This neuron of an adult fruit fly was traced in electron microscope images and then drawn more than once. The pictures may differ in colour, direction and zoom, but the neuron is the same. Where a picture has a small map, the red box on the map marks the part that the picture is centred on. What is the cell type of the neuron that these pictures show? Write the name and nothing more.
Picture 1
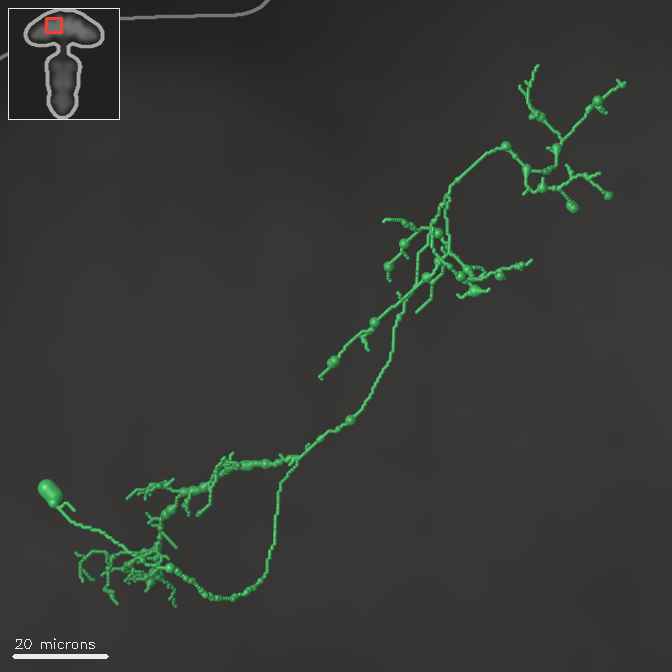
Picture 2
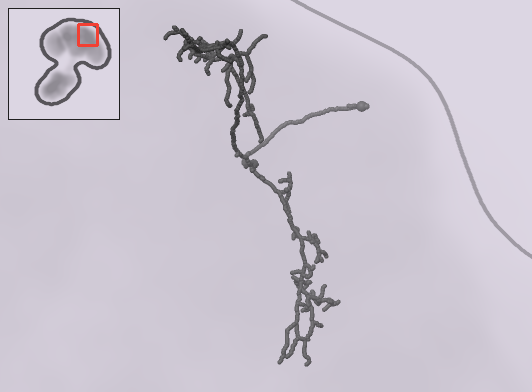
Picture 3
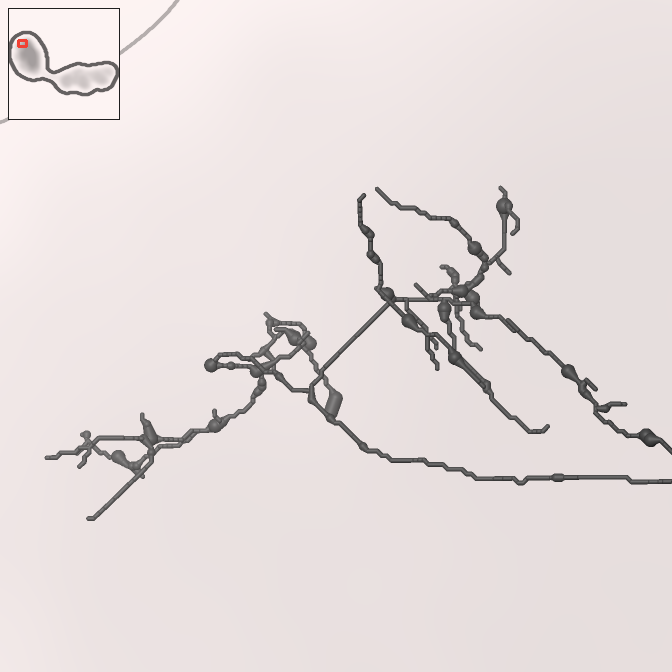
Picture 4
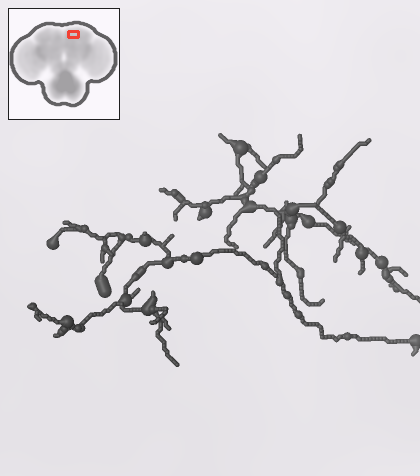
SIP042_a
